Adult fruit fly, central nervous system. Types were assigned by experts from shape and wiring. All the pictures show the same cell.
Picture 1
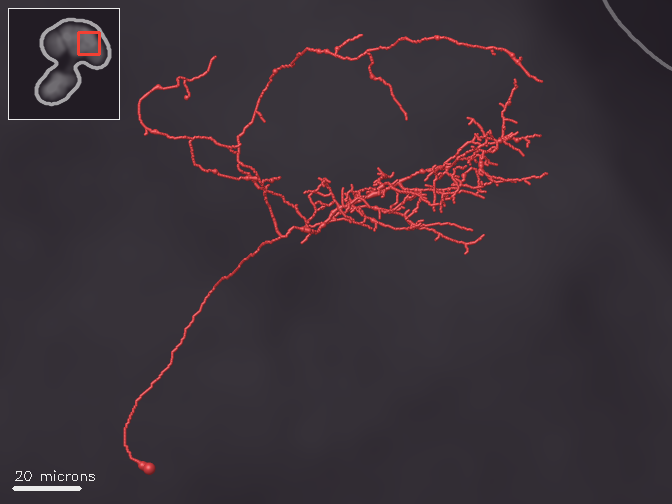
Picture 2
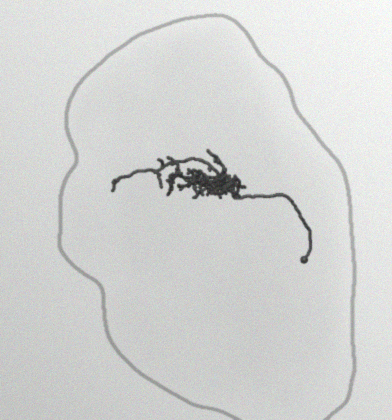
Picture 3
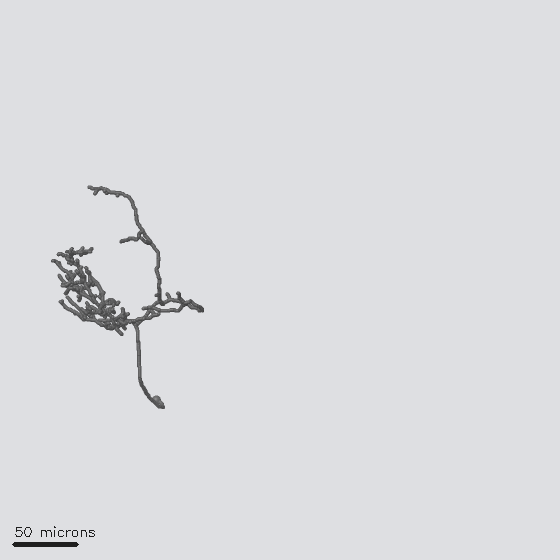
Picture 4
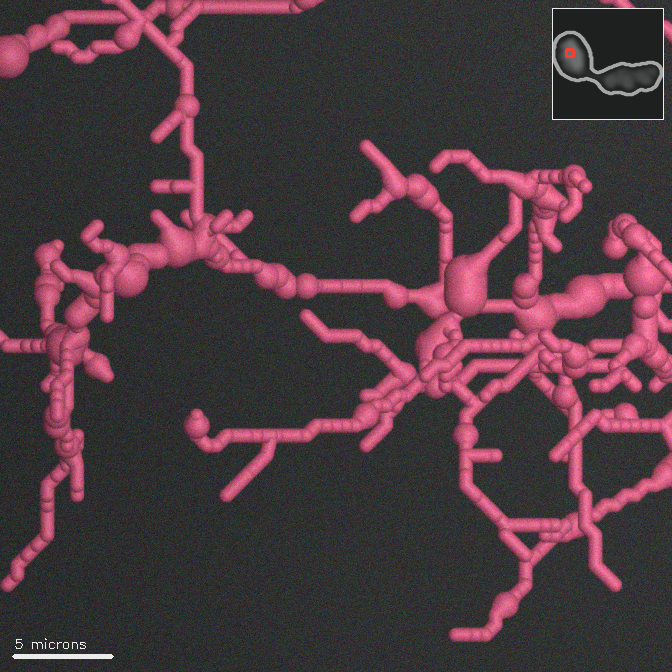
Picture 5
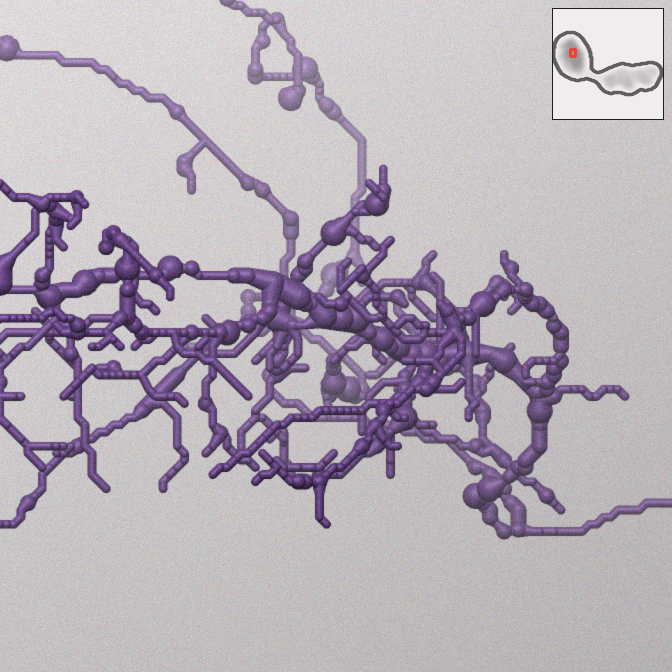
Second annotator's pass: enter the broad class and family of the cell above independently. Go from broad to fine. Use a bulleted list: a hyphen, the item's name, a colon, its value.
- broad class: central-brain intrinsic neuron
- family: hemilineage VLPl&p2_posterior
